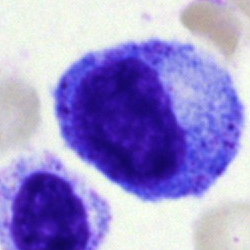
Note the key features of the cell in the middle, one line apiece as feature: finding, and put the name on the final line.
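Nucleus: off-centre, toward the left side of the cell
Chromatin: deep purple, looks dense
Cytoplasm: stains blue
Paler area: in the cytoplasm, just to the right of the nucleus
Name: promyelocyte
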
